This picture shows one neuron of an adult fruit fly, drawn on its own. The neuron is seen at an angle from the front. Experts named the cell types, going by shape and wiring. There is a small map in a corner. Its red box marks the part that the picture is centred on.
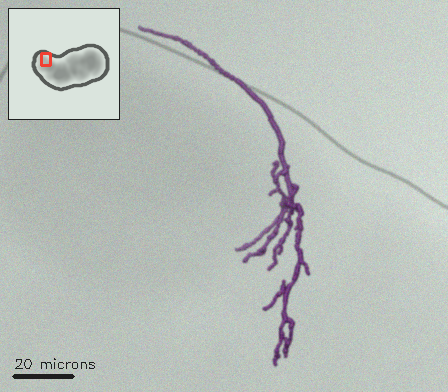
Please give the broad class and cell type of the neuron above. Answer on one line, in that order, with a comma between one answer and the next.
sensory neuron entering the nerve cord, SNxx14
